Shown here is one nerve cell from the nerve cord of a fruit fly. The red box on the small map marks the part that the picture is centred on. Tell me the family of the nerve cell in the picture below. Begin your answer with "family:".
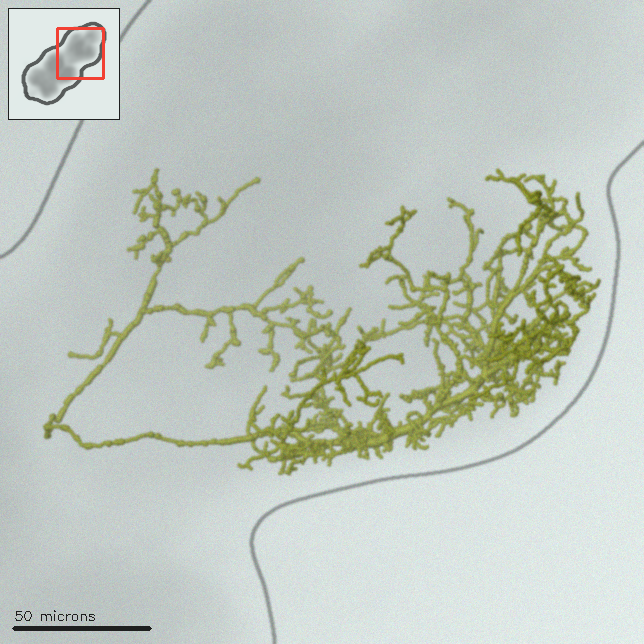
family: hemilineage 18B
